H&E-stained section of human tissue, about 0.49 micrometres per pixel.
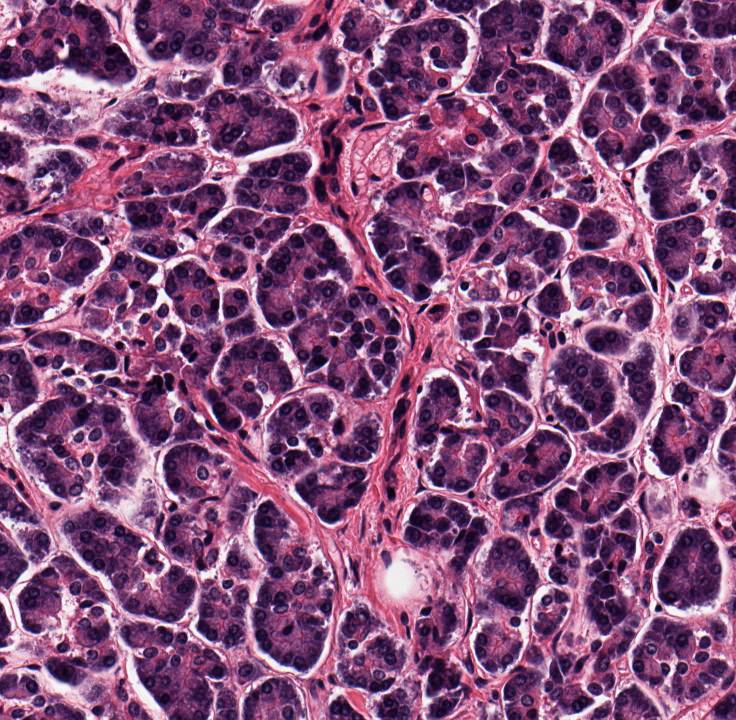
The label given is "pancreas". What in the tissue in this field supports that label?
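The tissue in this field is pancreas, and the acini you see, built of acinar cells, go with that.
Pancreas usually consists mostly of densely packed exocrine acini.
In these acini the acinar cell nuclei are round rather than flattened against the base of the cell, and most acini show no obvious central lumen. Running from the top centre down to the bottom centre is a narrow band of pink fibrous connective tissue, and the nuclei inside it are elongated and spindle-shaped.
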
